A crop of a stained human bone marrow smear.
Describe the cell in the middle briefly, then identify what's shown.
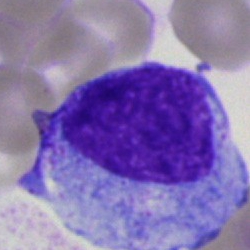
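Fine pink-purple granules are strewn through pale blue-grey cytoplasm. The nucleus is set off-centre, in the upper part of the cell, and small pointed projections stick out from the cell's left edge. This cell is a promyelocyte.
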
